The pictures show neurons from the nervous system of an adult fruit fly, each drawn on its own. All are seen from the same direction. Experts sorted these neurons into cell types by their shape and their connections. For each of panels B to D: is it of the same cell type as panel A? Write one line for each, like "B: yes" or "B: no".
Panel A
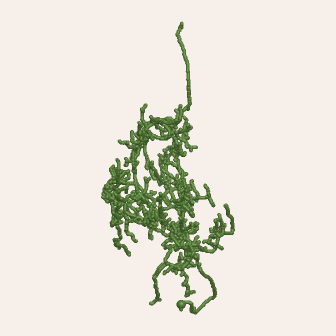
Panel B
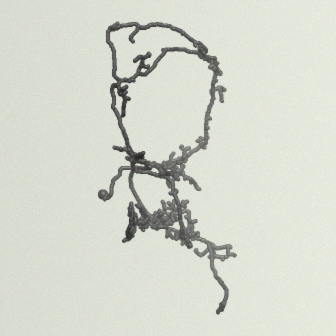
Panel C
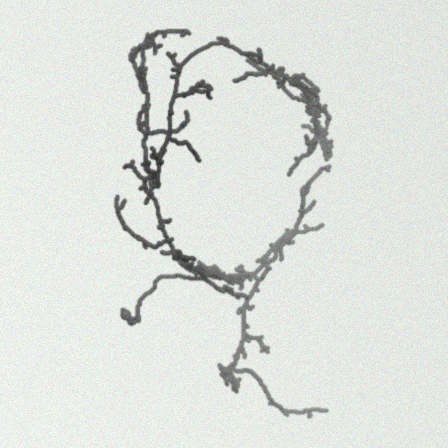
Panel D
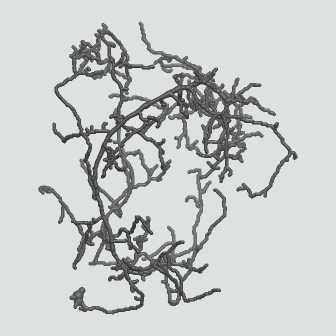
B: no
C: no
D: yes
